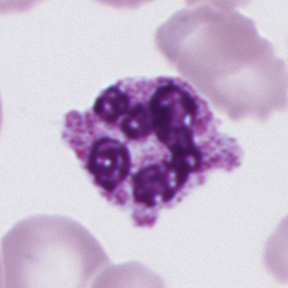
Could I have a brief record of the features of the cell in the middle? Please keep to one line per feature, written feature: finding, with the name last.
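Edge: irregular, ragged and frayed, as I see it
Lobes: many look like rings, paler middle, darker rim
Nucleoli: none I can see in the lobes
Granules: fine, pinkish-violet, filling the cytoplasm out to the edge
My call: segmented neutrophil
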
